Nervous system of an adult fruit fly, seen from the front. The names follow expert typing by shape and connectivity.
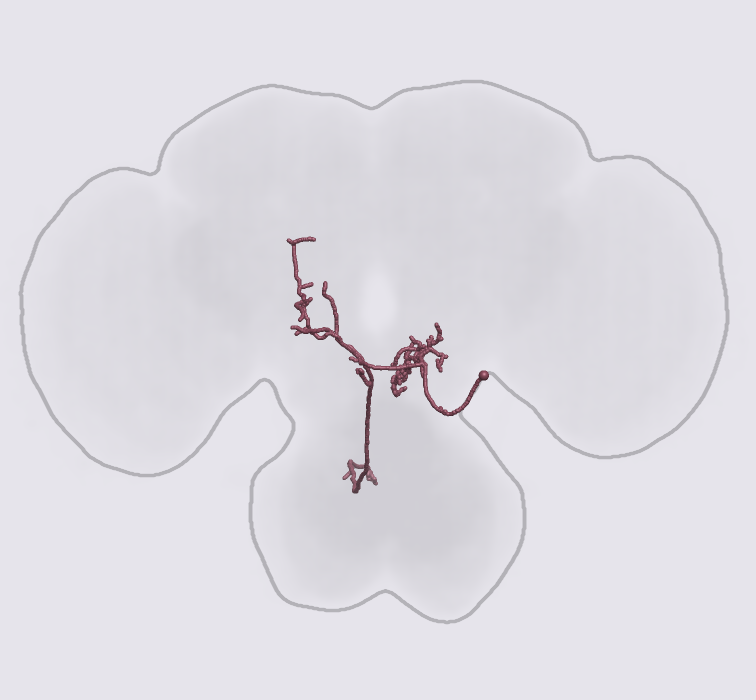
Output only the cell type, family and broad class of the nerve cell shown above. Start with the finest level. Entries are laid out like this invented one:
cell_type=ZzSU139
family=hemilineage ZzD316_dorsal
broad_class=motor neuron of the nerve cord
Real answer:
cell_type=DNge115
family=hemilineage LB7
broad_class=descending neuron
